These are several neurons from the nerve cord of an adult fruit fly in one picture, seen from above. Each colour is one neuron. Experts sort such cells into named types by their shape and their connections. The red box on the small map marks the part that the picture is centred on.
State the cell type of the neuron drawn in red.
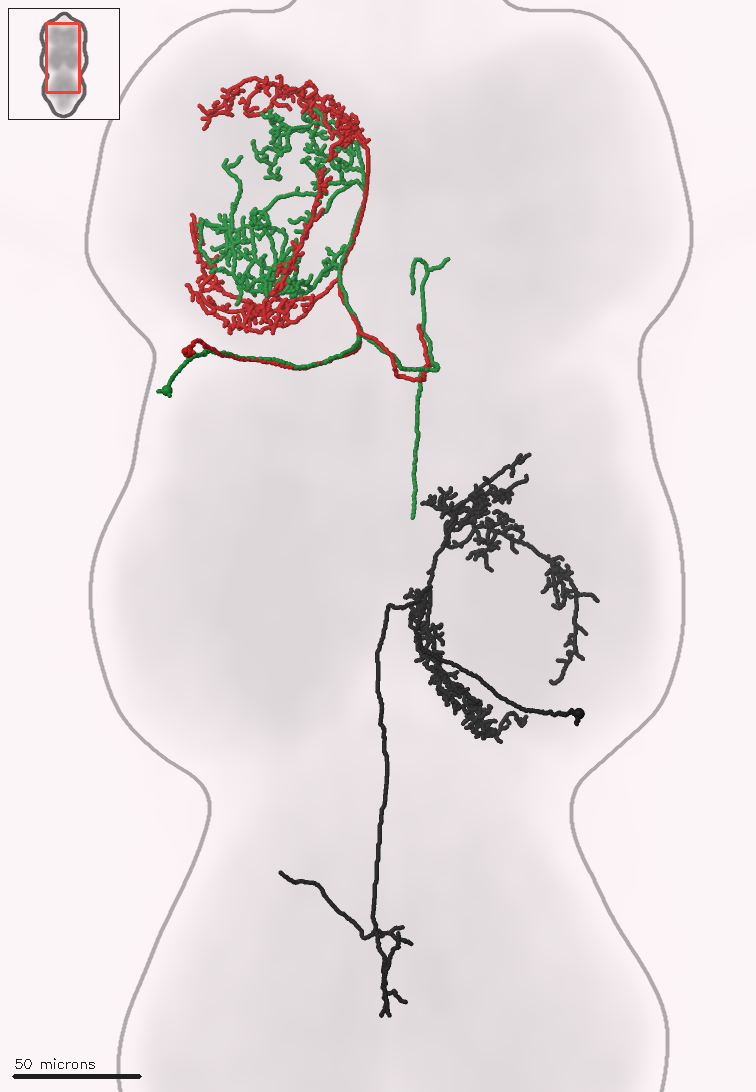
IN23B050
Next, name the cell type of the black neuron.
IN23B049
